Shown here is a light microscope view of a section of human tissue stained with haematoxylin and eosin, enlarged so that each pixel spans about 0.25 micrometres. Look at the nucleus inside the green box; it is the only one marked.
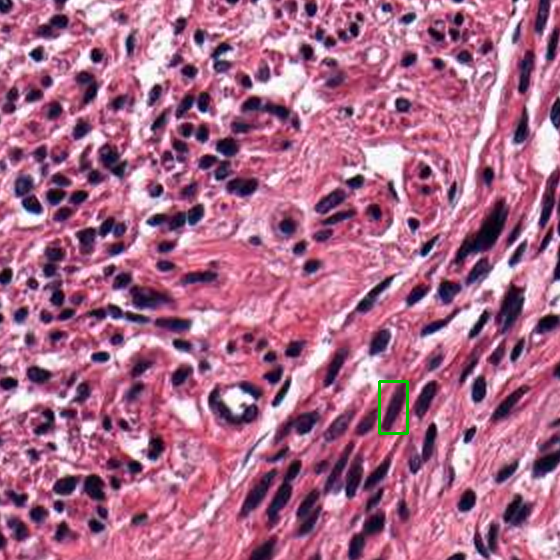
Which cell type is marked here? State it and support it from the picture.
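It is a smooth muscle cell. The nucleus is elongated and cigar-shaped, with rounded, blunt ends. The nucleus is deeply and fairly evenly stained, with a smooth edge. The cytoplasm is pink and faintly streaked along the cell's length, and its outline cannot be told apart from the neighbouring cells. The cell lies with its long axis running diagonally, parallel to a band of similar elongated cells packed side by side.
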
